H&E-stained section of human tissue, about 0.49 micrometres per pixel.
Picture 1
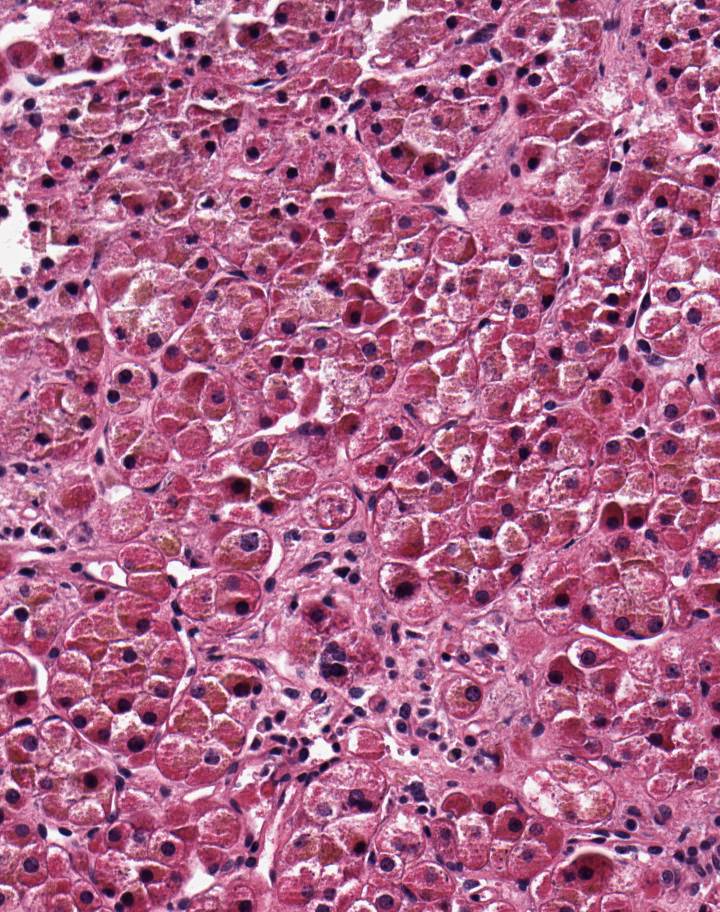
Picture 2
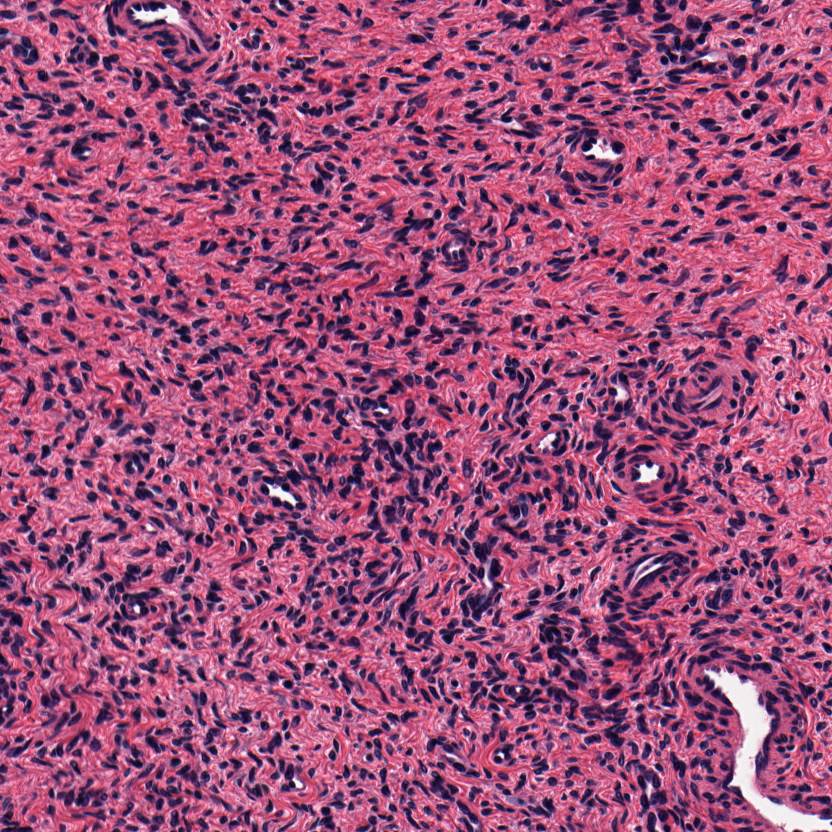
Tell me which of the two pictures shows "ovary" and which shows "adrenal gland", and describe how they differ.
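Adrenal gland is shown in picture 1 and ovary in picture 2. Picture 1 consists of large polygonal cells grouped across the whole field into small rounded clusters, each outlined by thin pink fibrous strands. These cells have abundant granular eosinophilic cytoplasm and round, mostly central nuclei, many with a distinct nucleolus; scattered cells instead show pale, rarefied cytoplasm with wispy strands in place of dense pink granules. Picture 2, by contrast, is densely cellular spindle-cell stroma filling the whole field, with no epithelium anywhere. Its cells run in short, interlacing bundles and small whorls rather than in one direction, with dark-staining, spindle-shaped to oval nuclei and scant cytoplasm. Small vessels with tiny lumens are scattered through it, and several on the right side are ringed by concentric whorls of spindle cells.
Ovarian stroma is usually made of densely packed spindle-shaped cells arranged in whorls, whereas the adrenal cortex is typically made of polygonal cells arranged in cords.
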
